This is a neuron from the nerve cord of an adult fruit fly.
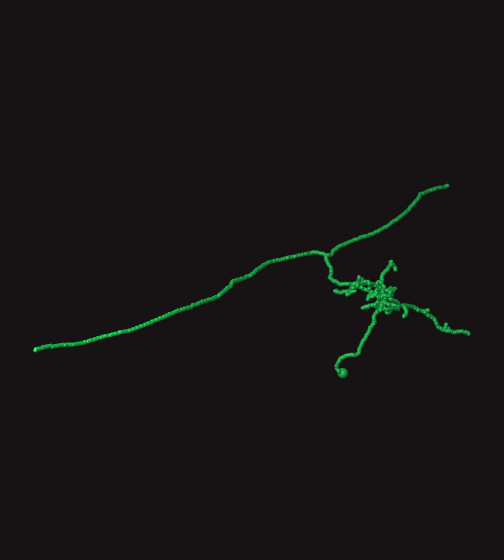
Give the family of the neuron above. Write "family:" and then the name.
family: hemilineage 10B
